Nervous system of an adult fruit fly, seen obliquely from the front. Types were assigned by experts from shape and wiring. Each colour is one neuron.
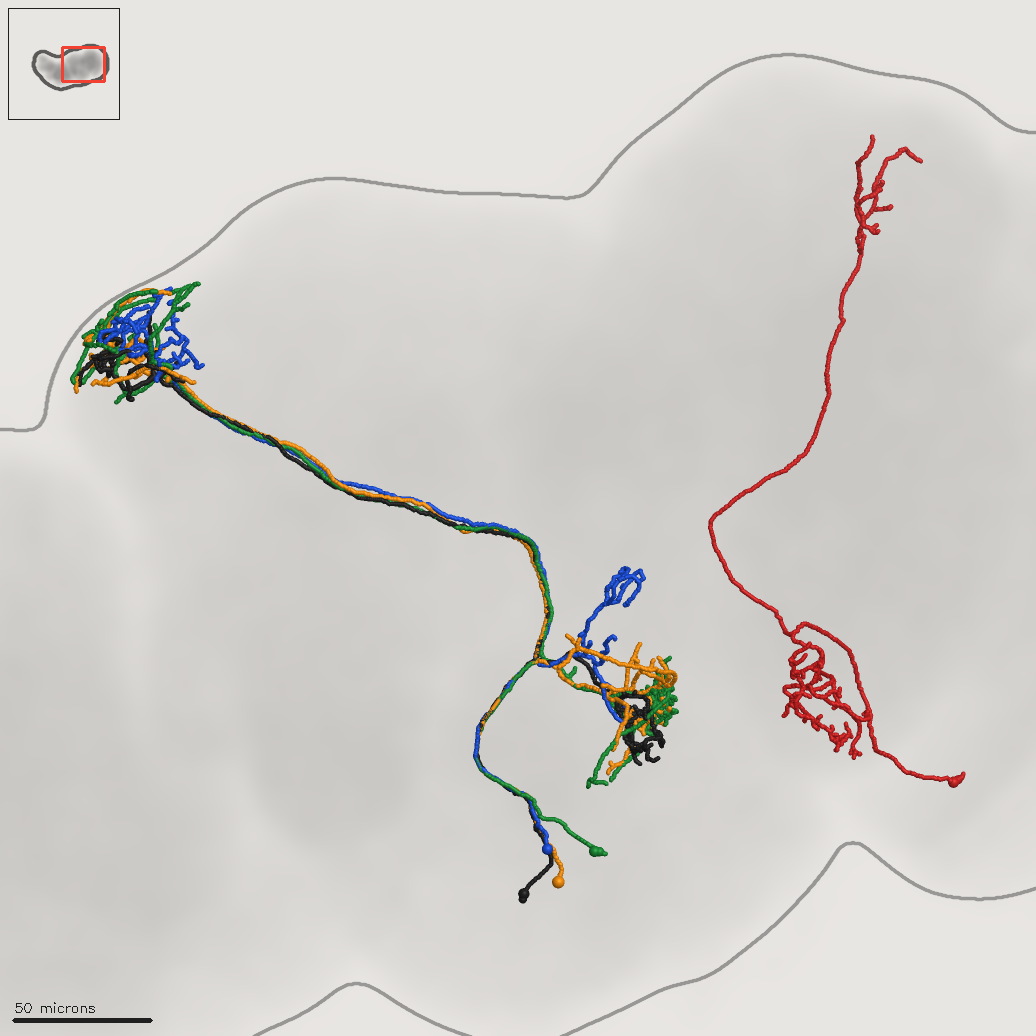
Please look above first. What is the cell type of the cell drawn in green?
CB2589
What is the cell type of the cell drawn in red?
M_vPNml78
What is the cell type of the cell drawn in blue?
DM3_vPN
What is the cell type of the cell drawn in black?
CB1296_a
